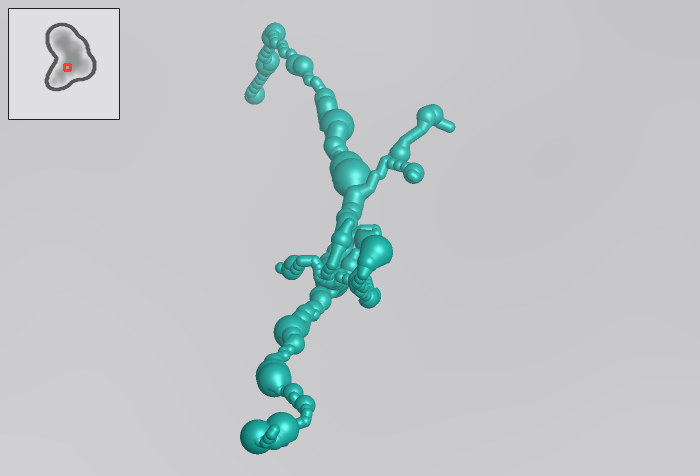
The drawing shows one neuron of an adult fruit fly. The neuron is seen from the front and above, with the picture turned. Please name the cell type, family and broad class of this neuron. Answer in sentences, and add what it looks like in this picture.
It is of cell type SNta37. Its family is called class mechanosensory tactile. Its broad class is sensory neuron entering the nerve cord. The drawing shows no cell body. It has a dozen or fewer branch ends.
